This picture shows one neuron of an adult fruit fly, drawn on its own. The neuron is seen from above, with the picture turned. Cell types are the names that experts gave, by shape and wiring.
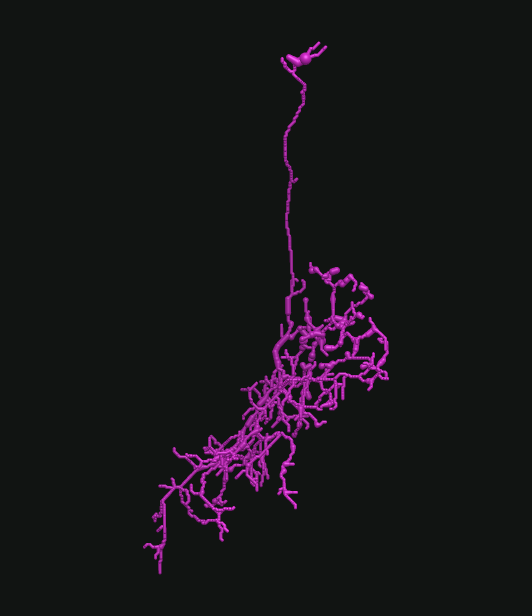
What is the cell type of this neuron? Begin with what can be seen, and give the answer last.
Its cell body lies at the top of the picture. The picture shows dozens of branch ends. It is a central-brain intrinsic neuron. Its cell type is GNG393.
